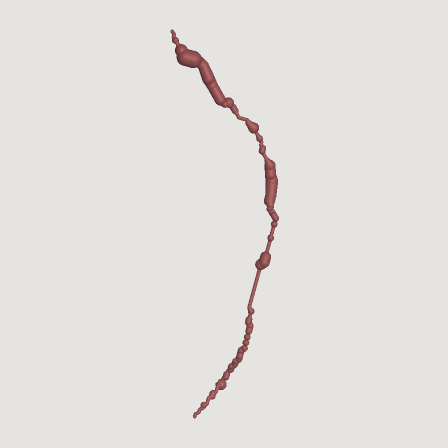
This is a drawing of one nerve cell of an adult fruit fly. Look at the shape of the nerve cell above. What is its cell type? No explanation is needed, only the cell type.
R7y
